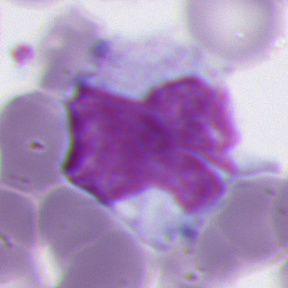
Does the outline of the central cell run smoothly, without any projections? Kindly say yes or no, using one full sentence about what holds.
No, projections, blebs or tags, or a frayed edge, break the outline of this cell.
